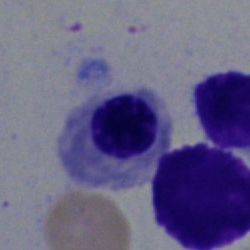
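Erythroblast, the central cell of this stained bone marrow smear. Looking at its outer edge, I find it irregular and faintly ruffled rather than smooth. The nucleus sits off-centre, towards the upper right of the cell. Its chromatin is dense and dark purple. Around it lies a wide rim of pale greyish-blue cytoplasm.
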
